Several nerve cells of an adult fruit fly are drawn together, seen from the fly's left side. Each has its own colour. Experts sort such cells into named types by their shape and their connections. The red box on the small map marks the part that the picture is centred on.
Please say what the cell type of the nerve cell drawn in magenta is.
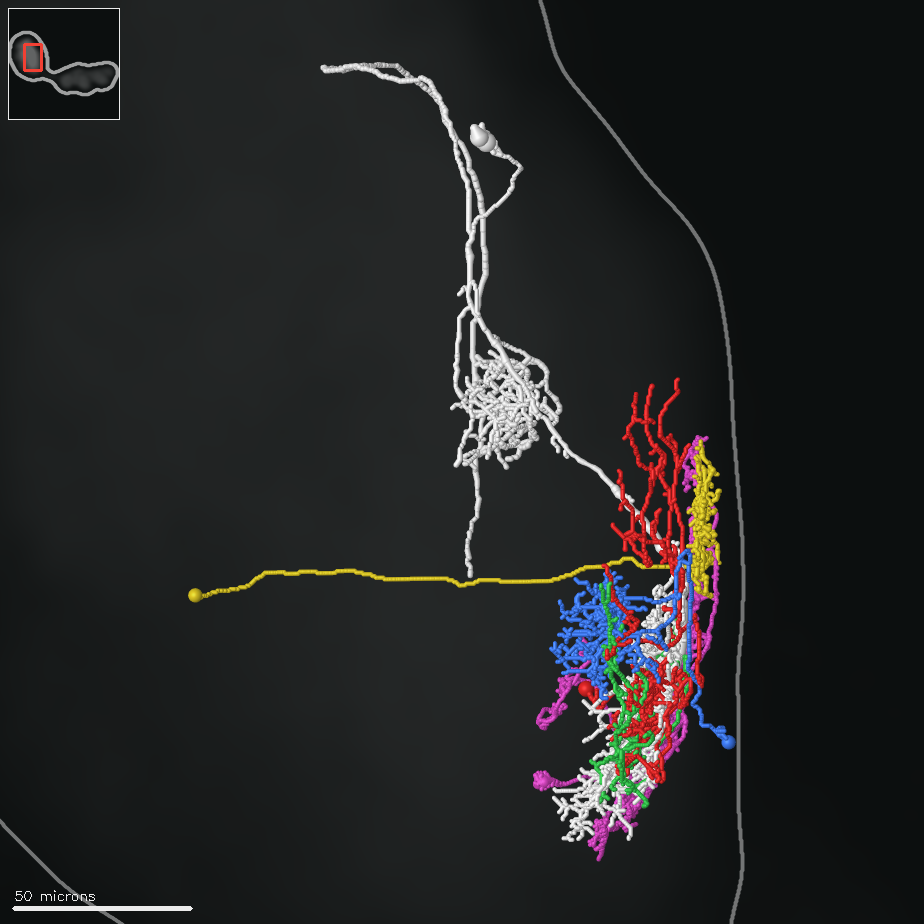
Tlp14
